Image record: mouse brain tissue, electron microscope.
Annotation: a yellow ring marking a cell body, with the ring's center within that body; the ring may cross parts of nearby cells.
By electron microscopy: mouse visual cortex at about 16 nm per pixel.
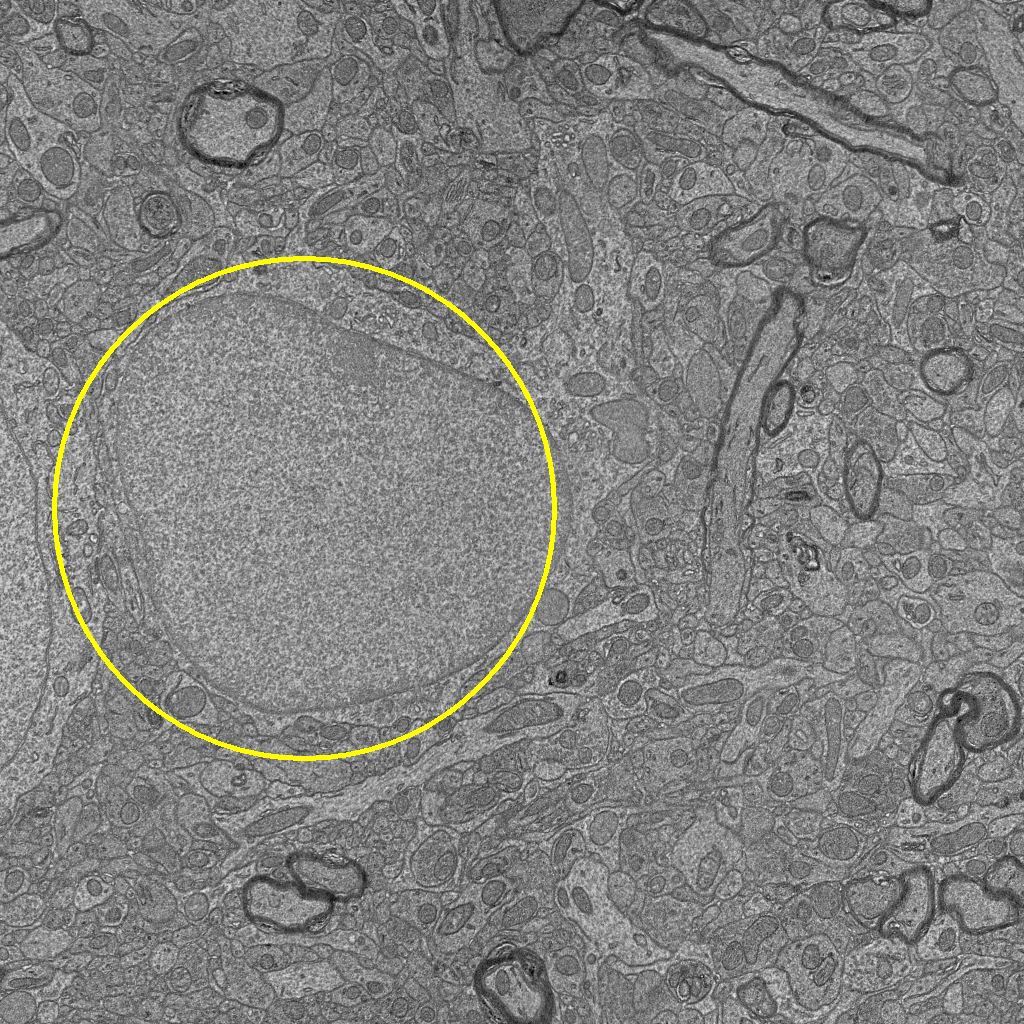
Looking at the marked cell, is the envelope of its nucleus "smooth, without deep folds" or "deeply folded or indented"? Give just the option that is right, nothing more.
Smooth, without deep folds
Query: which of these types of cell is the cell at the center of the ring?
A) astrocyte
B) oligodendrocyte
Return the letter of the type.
A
